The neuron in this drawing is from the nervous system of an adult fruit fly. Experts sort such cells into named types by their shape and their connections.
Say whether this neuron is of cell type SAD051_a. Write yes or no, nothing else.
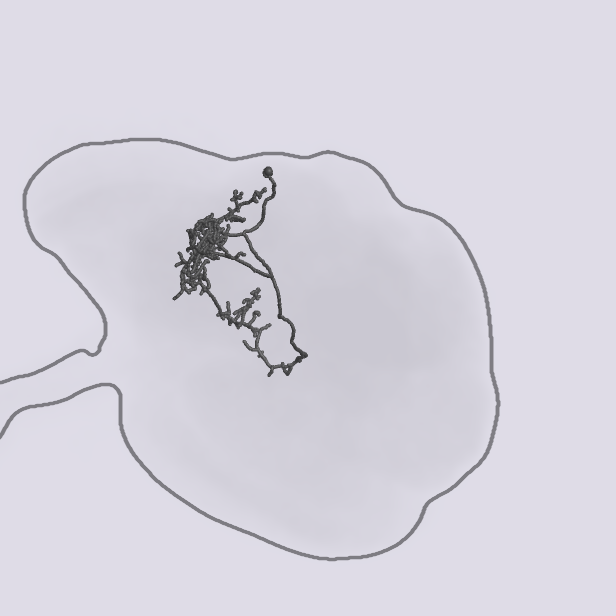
no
